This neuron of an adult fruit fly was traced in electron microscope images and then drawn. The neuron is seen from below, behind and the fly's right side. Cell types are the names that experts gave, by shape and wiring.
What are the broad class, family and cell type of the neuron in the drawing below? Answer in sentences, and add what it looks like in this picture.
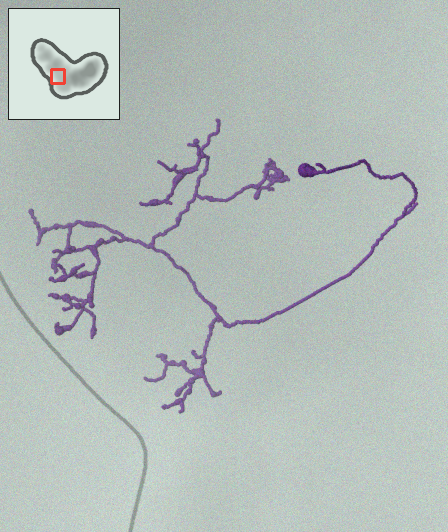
Its broad class is nerve-cord intrinsic neuron. The family is hemilineage 13B. Its cell type is IN13B076. Dozens of branch ends can be seen. As drawn here it is wider than it is tall.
